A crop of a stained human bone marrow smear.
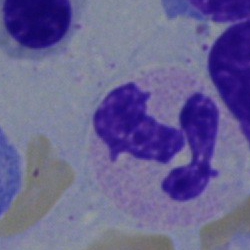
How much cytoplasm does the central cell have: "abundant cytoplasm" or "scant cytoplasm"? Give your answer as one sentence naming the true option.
Around the nucleus lies a broad area of cytoplasm.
